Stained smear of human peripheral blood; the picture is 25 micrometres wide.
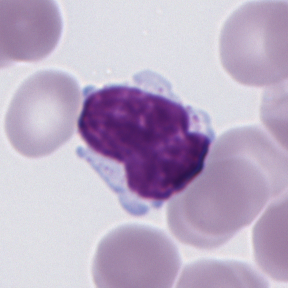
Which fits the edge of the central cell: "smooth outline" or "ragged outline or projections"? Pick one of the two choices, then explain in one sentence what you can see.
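Ragged outline or projections. The cell's outline is irregular and ragged rather than smooth.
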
